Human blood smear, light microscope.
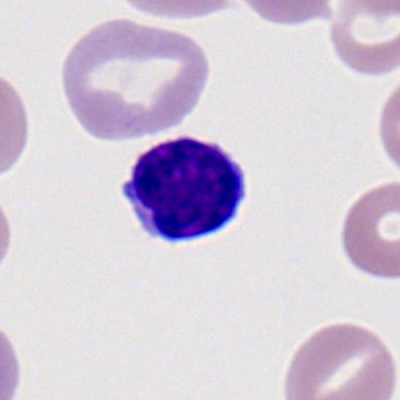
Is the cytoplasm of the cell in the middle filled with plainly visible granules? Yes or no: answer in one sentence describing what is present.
No, its cytoplasm lacks visible granules entirely.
